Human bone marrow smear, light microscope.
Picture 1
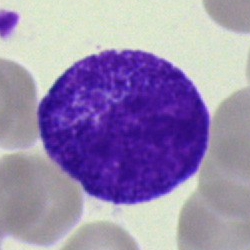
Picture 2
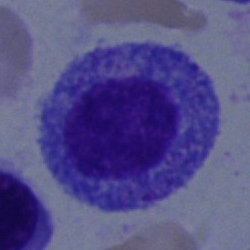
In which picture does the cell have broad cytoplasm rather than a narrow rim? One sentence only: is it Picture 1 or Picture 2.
It is in picture 2 that the cytoplasm of the cell is plentiful.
